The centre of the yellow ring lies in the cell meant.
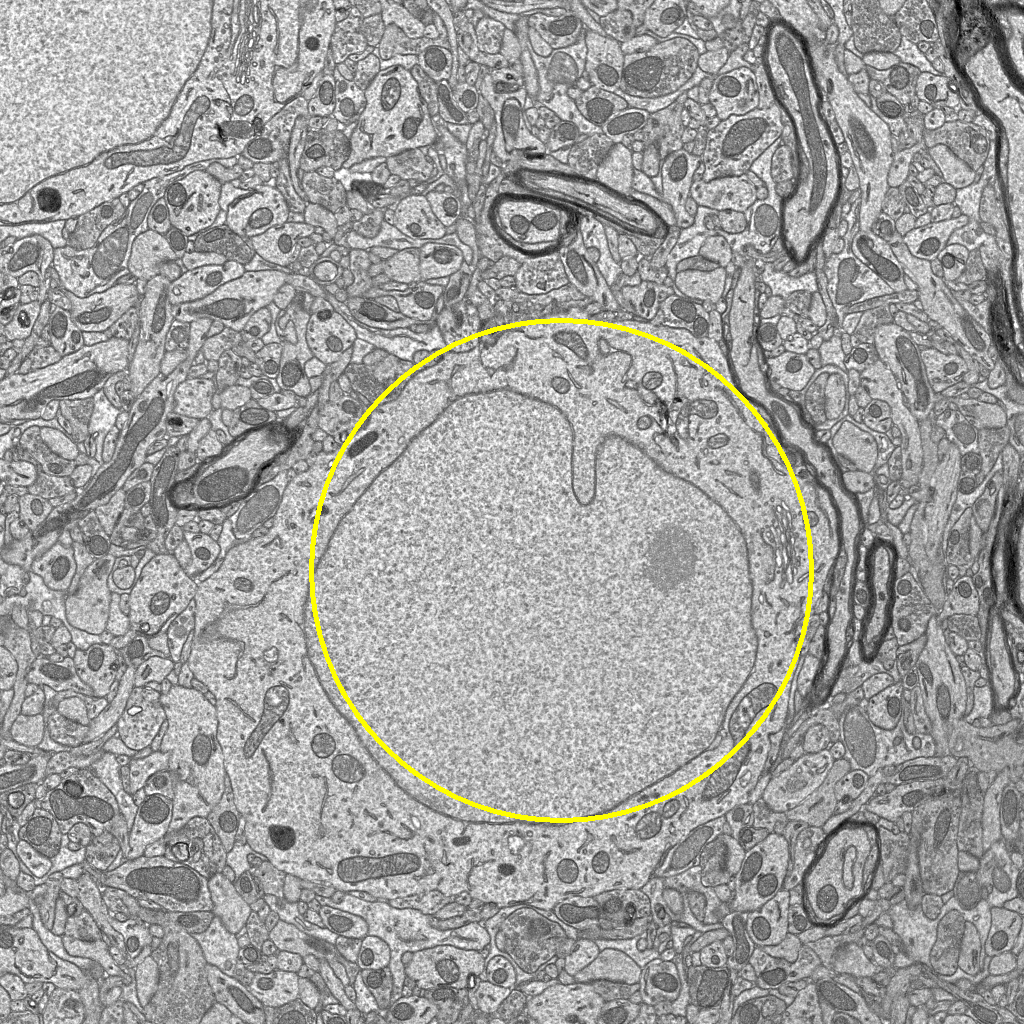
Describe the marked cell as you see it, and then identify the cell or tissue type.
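Looking at the marked cell, I find a large, roughly round nucleus, whole in this plane. A single deep, narrow infolding enters its envelope from the top. Stacked flattened cisternae lie in the cytoplasm on the nucleus's right side; a few small mitochondria sit in the wider cytoplasm above. This is an excitatory neuron.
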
